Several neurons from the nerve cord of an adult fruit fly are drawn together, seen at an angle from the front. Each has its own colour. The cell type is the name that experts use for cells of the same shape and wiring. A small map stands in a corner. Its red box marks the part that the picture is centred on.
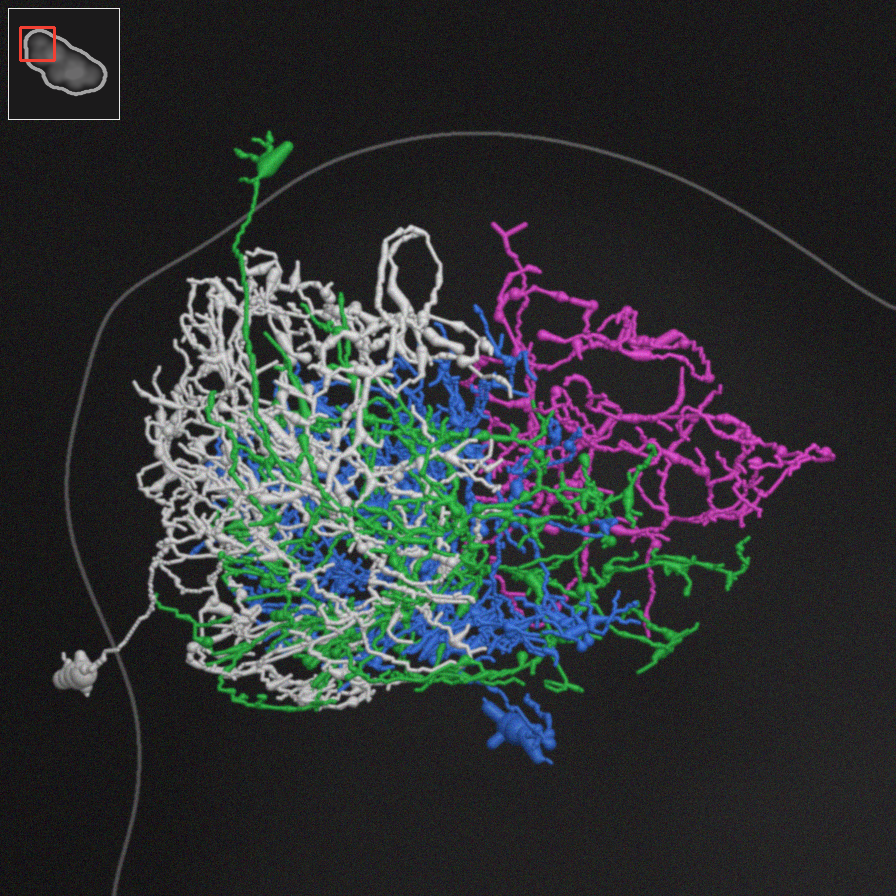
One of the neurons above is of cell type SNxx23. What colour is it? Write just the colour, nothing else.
magenta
